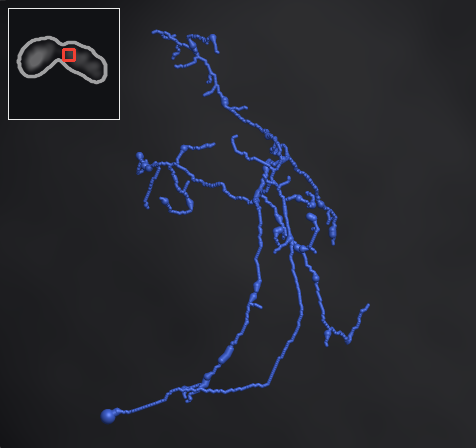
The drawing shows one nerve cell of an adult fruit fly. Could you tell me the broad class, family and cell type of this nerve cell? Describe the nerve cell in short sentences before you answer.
The cell body is at the lower left of the picture. As drawn here it is taller than it is wide. It is a nerve-cord intrinsic neuron. Its family is hemilineage 20A.22A. The cell type is IN20A.22A089.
